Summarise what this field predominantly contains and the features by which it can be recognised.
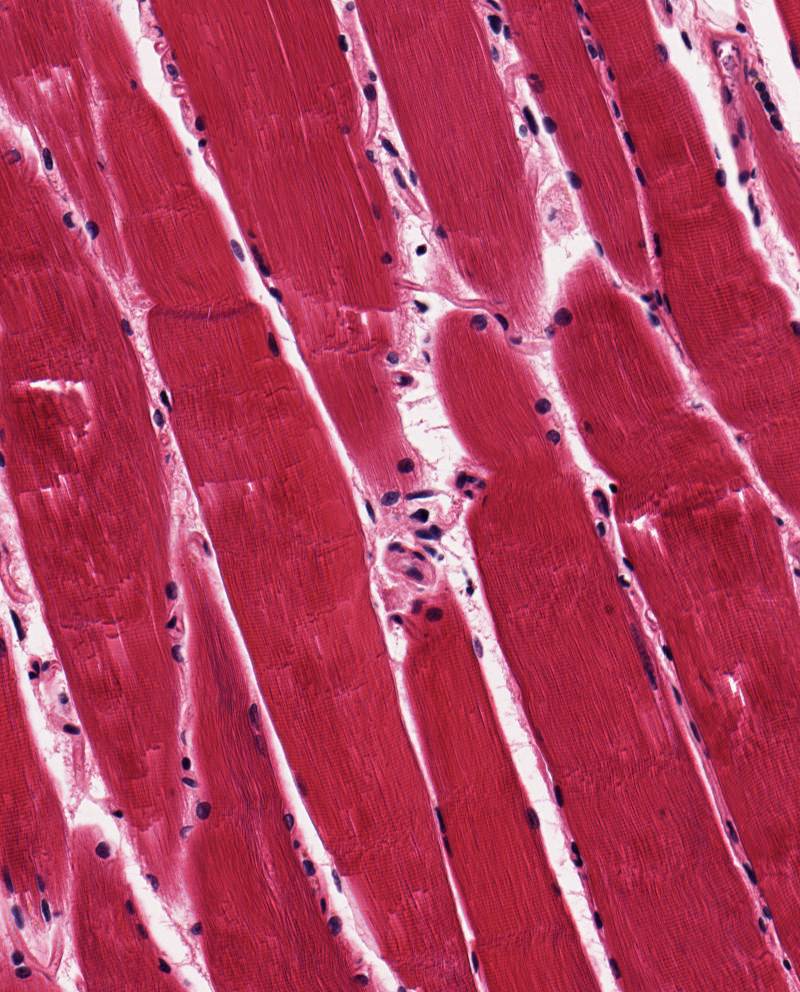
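Skeletal muscle is what this field mainly shows. First, long parallel muscle fibres fill the whole field and run diagonally from upper left toward lower right. Second, fine cross-striations run across their width.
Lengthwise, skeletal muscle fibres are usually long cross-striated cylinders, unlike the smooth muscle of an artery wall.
Third, the dark oval nuclei sit at the fibre edges rather than in the centres.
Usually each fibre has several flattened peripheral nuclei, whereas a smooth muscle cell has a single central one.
Fourth, the cytoplasm stains a deep red-pink.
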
